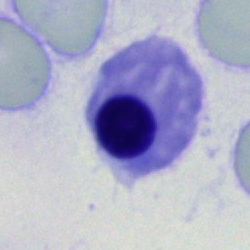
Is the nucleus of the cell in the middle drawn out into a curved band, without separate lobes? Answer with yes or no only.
No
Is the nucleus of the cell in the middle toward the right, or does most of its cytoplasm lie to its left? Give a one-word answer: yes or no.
No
